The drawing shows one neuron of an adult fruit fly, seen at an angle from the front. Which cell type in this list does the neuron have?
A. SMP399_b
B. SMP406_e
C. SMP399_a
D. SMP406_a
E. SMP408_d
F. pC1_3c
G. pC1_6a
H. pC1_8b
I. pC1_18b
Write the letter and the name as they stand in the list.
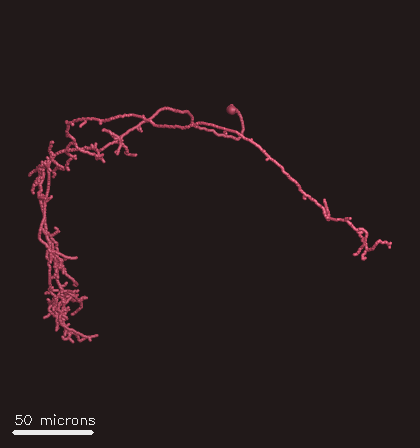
G. pC1_6a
